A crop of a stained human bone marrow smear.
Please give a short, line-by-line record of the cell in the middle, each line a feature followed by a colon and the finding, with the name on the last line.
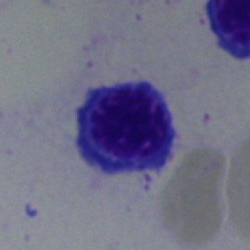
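Chromatin: dark purple, dense
Cytoplasm amount: only a narrow rim around the nucleus
Cytoplasm colour: deep blue
Over the nucleus: a few small pinkish-purple dots
Name: erythroblast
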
